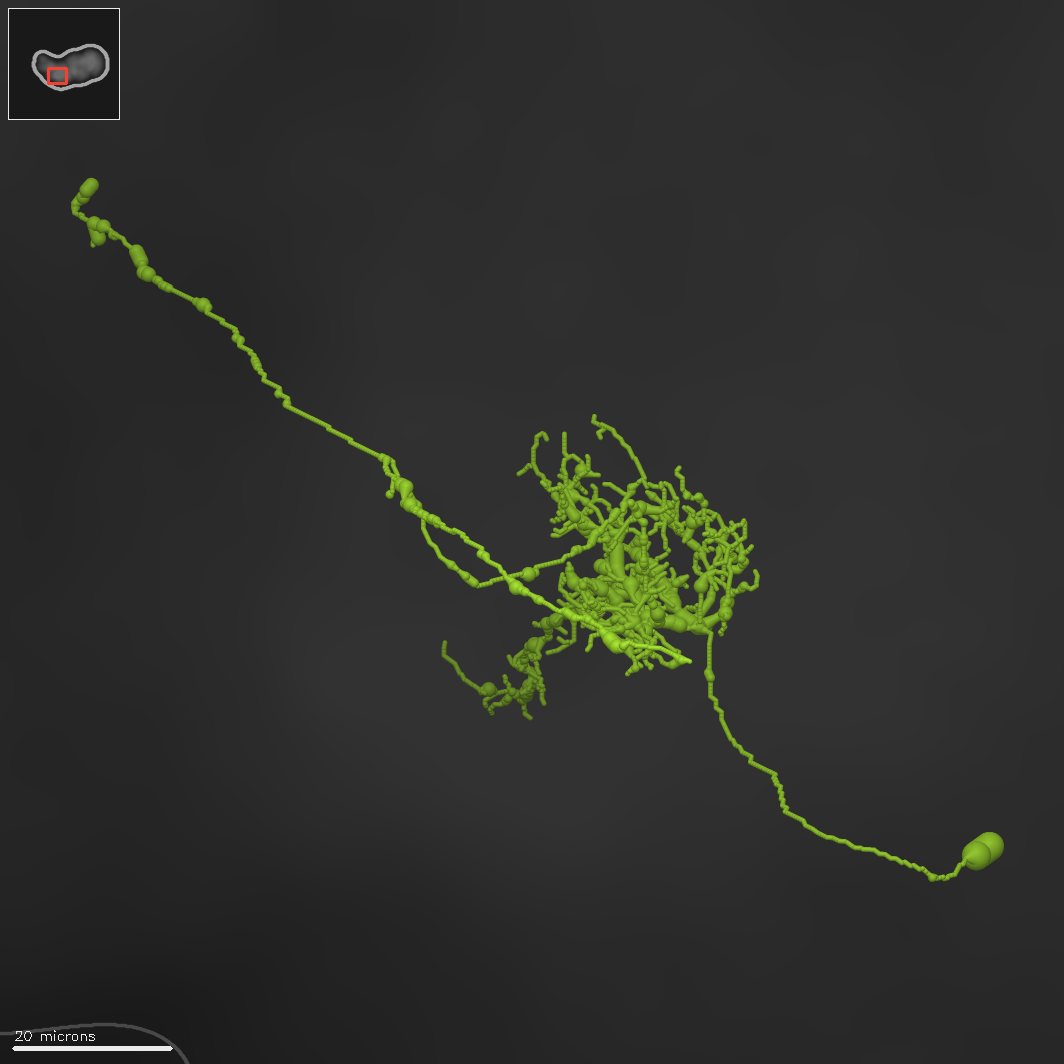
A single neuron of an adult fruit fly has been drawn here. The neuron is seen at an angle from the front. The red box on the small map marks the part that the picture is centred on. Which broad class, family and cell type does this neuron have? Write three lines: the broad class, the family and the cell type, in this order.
nerve-cord intrinsic neuron
hemilineage 10B
IN10B033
